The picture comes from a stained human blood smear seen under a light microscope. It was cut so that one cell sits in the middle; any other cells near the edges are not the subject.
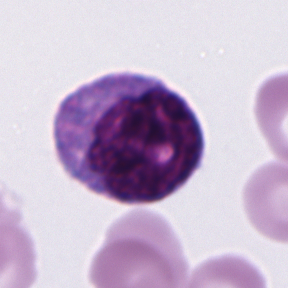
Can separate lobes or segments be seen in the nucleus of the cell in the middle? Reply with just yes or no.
No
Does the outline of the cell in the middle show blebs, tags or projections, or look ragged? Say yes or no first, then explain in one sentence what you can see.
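No. The cell outline is smooth and oval, without surface projections.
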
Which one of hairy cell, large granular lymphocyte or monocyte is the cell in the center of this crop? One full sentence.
The cell at the heart of this crop is a monocyte.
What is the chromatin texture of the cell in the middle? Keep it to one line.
Chromatin in the nucleus here is coarsely clumped.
